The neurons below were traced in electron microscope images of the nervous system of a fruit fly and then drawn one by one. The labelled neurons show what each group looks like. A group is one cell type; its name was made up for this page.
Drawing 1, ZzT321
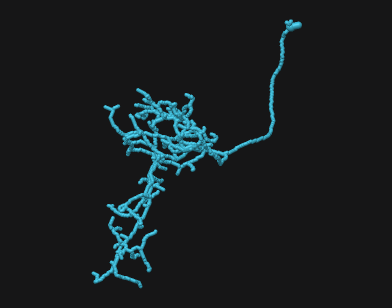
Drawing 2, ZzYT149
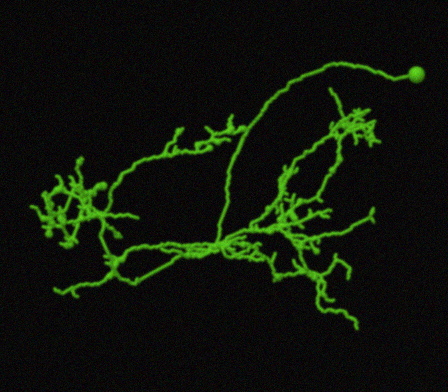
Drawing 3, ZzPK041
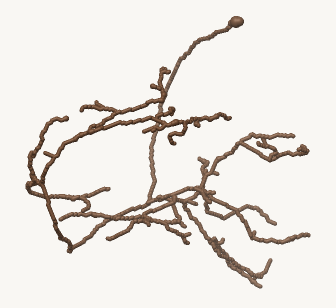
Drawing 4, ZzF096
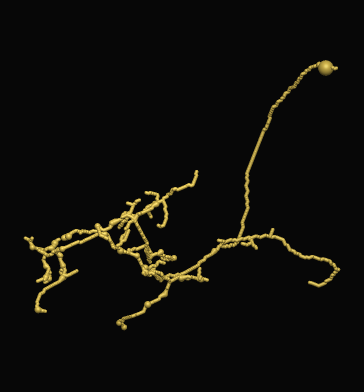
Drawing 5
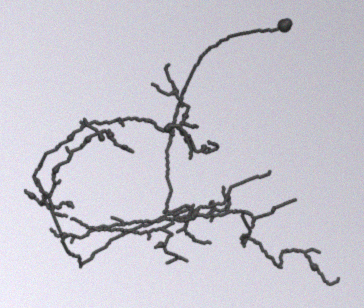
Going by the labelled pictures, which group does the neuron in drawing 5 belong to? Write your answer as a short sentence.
It belongs to ZzPK041.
